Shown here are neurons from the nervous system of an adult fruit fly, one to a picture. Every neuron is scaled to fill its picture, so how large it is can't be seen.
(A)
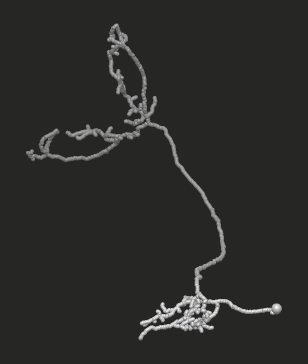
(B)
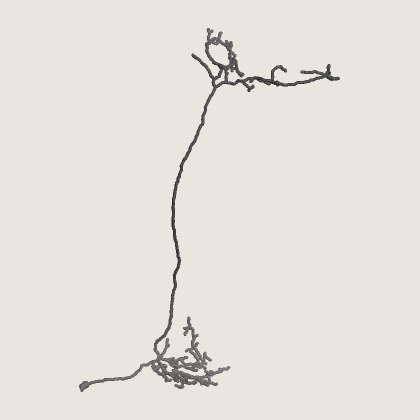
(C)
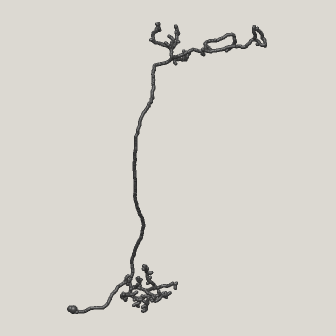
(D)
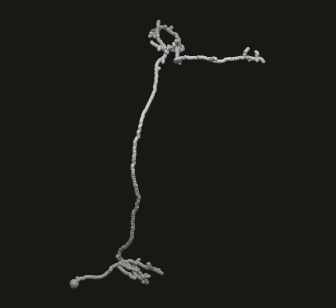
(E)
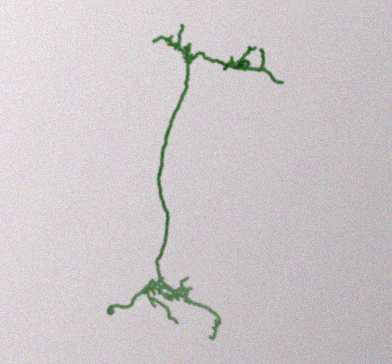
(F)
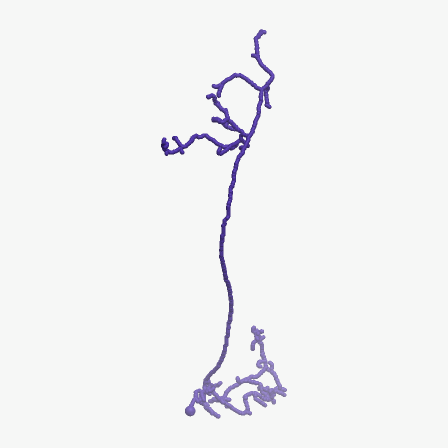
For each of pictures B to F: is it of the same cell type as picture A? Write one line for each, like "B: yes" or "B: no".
B: yes
C: yes
D: yes
E: no
F: no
